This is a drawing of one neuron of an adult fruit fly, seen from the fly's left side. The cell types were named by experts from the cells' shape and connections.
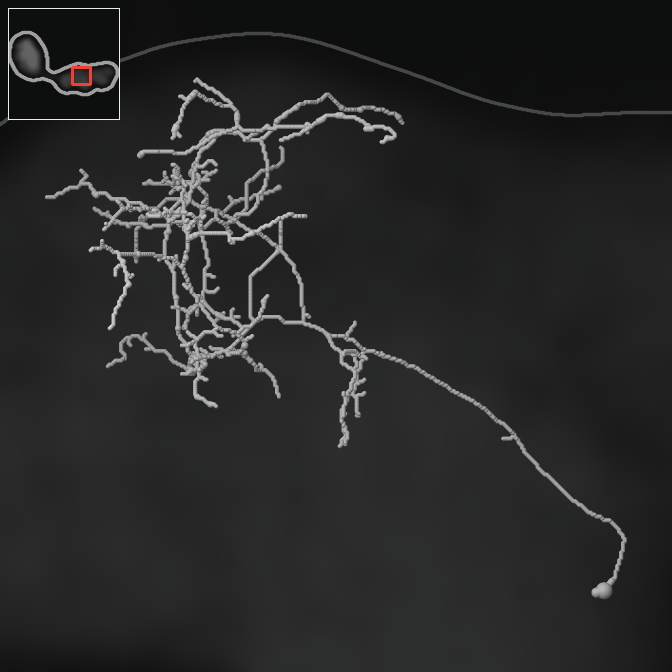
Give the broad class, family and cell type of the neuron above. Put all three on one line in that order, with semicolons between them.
nerve-cord intrinsic neuron; hemilineage 12A; IN12A059_a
